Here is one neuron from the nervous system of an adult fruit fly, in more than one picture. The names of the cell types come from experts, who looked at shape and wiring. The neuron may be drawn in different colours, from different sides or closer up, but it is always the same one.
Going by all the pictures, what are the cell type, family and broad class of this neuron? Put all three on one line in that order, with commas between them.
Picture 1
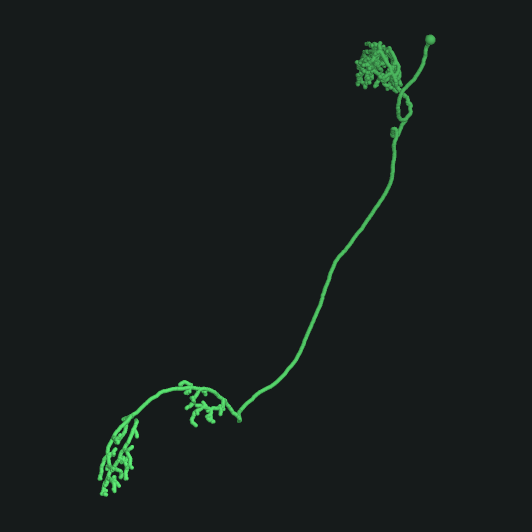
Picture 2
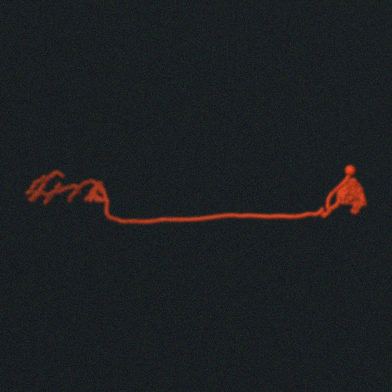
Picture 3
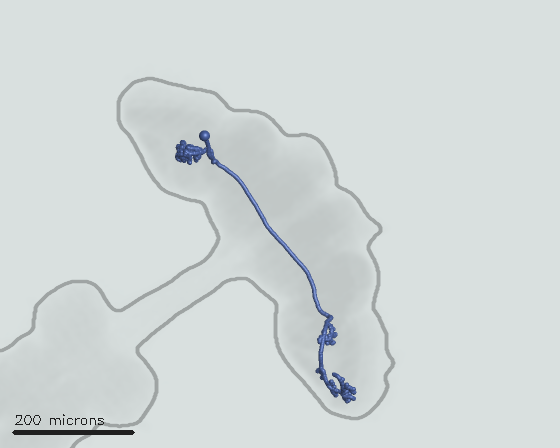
LC14b, hemilineage VPNp1_lateral, optic-lobe intrinsic neuron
